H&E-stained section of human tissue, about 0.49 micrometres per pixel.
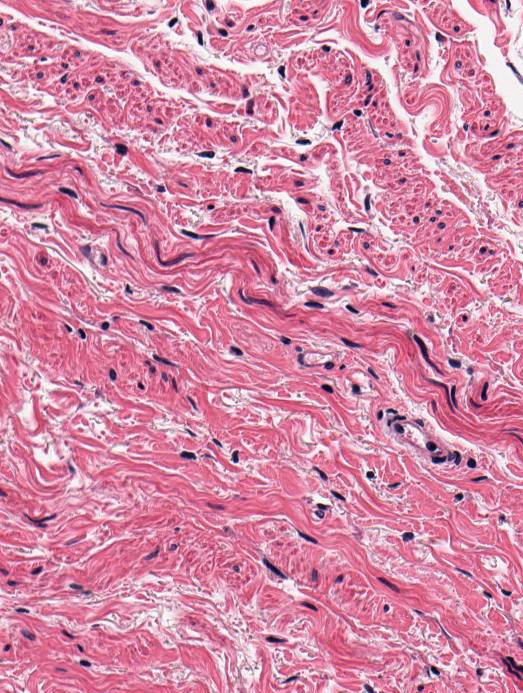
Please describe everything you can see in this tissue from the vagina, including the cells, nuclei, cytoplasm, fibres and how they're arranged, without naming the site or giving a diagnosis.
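Eosinophilic fibre bundles cross most of the field diagonally, from upper left to lower right, following a wavy, undulating course. Most nuclei are dark, elongated and spindle-shaped; many follow the waves of the fibres. Narrow pale clefts of loose, wispy stroma separate the bundles.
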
